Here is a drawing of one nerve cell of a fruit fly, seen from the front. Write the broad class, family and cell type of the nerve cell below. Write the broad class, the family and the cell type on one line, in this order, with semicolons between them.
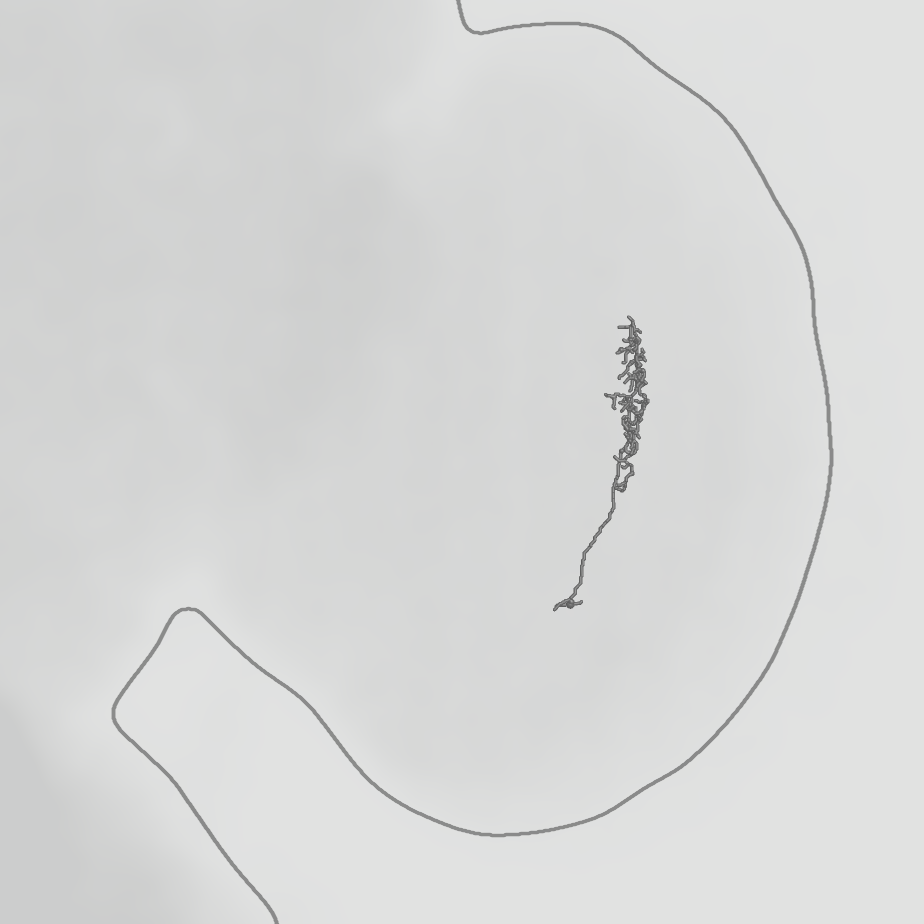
optic-lobe intrinsic neuron; LPi; LPi3a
